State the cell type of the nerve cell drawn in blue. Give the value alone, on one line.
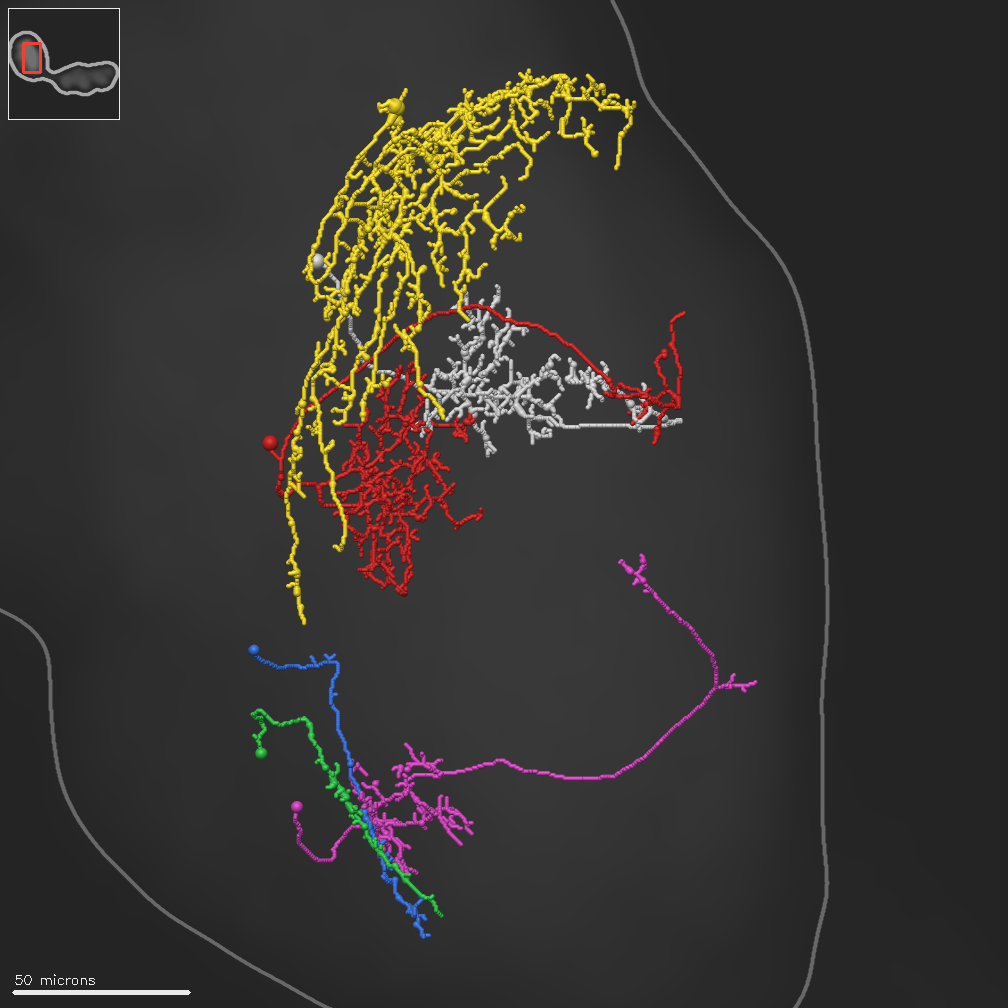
Dm3c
